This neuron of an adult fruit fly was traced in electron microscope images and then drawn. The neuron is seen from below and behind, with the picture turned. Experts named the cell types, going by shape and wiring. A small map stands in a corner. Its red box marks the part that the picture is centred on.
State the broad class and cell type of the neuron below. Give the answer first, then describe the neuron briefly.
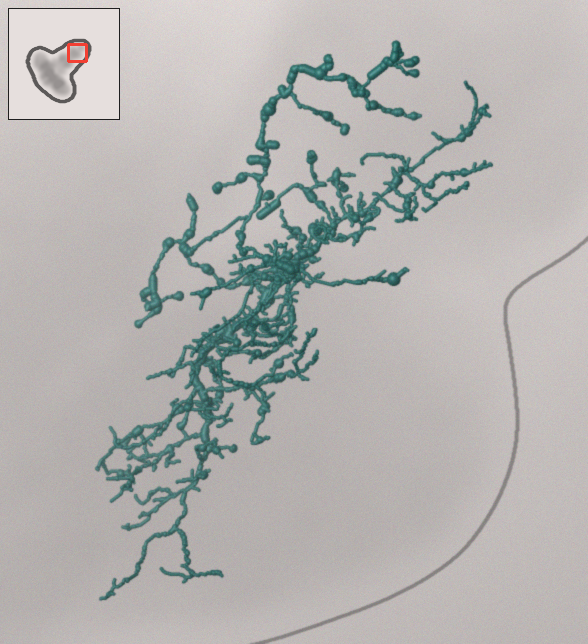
This is a nerve-cord intrinsic neuron. The cell type is INXXX199. More than a hundred branch ends can be seen. In this view it is taller than it is wide.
